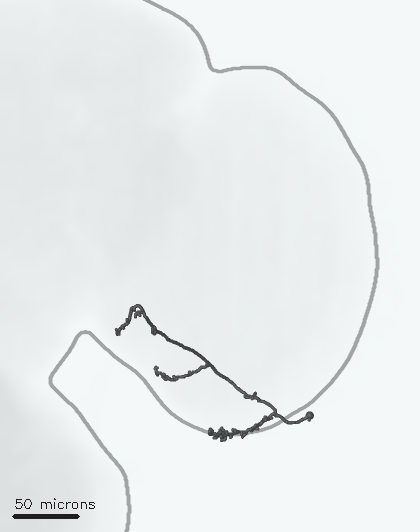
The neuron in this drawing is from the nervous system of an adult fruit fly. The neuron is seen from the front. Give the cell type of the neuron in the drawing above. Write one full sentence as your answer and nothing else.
This neuron is recognized as the cell type TmY9b.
